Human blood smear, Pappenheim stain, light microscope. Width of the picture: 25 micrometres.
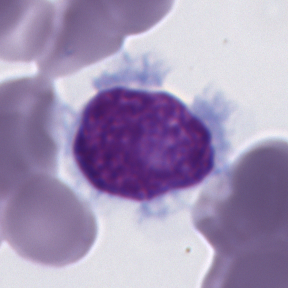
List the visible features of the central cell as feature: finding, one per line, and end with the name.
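Nucleus: fills most of the cell
Cytoplasm: just a narrow pale blue rim
Granules: none visible in the cytoplasm
Surface: fine hair-like projections on several sides
Name: that's a hairy cell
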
